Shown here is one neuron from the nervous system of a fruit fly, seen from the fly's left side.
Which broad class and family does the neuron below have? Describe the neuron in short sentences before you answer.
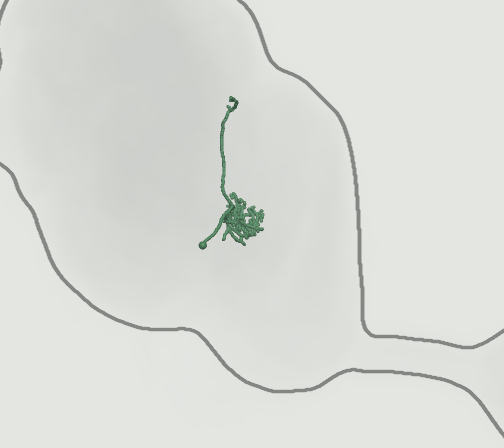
The cell body can be seen in the middle of the picture. As drawn here it is taller than it is wide. Its broad class is visual projection neuron. Its family is LC.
